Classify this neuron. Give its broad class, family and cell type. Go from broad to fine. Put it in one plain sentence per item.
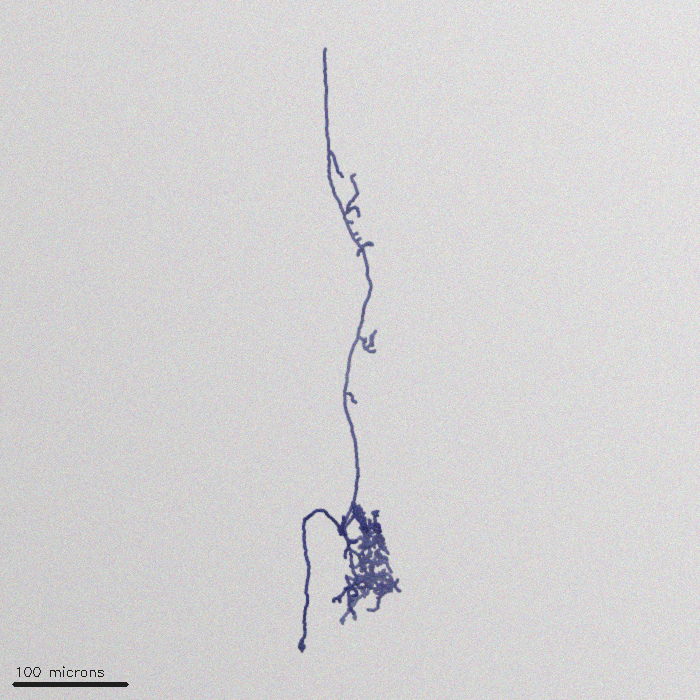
An ascending neuron of hemilineage 12B, type AN12B019.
